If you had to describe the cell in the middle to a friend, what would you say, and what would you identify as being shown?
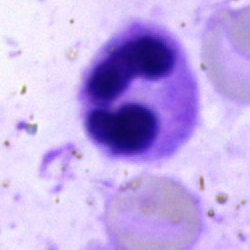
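Round to slightly oval outline, smooth edge. Nucleus curved into a C, opening toward the right; no nucleoli visible. Pale lilac cytoplasm, widest on the right side. This is a segmented neutrophil.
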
